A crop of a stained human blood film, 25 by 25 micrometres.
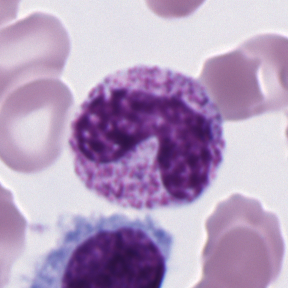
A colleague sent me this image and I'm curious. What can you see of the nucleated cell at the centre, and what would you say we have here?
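Round and smooth in outline, the cell holds a nucleus shaped as one curved band that is not split into separate lobes. The inner curve of this band opens toward the bottom of the picture. No nucleoli are visible in the nucleus. The cell is a band neutrophil.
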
